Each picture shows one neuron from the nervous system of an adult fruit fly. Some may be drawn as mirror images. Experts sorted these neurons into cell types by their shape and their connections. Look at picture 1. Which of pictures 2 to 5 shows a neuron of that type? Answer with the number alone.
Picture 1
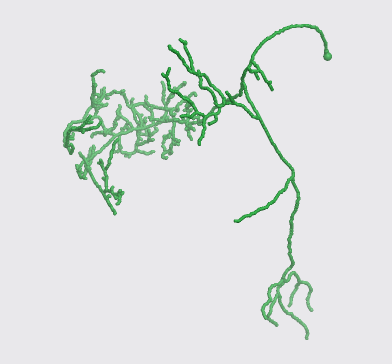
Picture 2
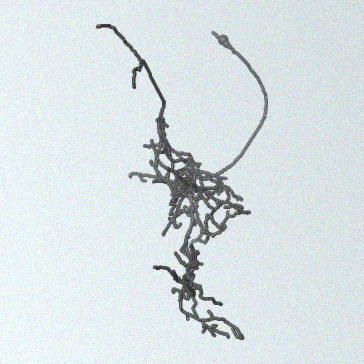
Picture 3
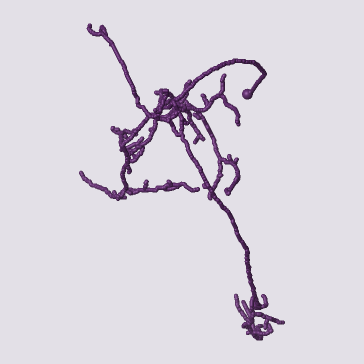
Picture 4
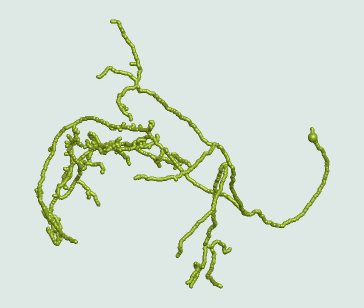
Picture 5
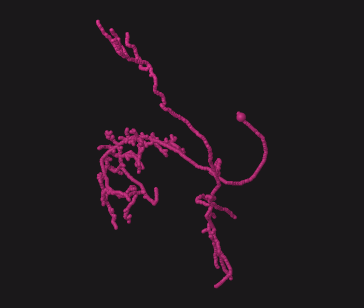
4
